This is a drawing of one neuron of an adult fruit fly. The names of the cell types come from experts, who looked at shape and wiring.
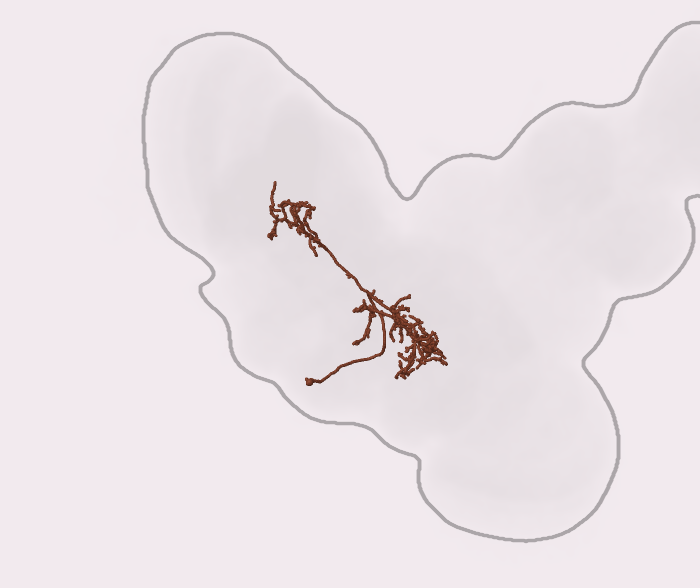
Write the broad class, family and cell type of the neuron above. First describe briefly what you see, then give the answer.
As drawn here it is about as wide as it is tall. Its broad class is central-brain intrinsic neuron. Its family is hemilineage PSa1. It is of cell type VES022.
